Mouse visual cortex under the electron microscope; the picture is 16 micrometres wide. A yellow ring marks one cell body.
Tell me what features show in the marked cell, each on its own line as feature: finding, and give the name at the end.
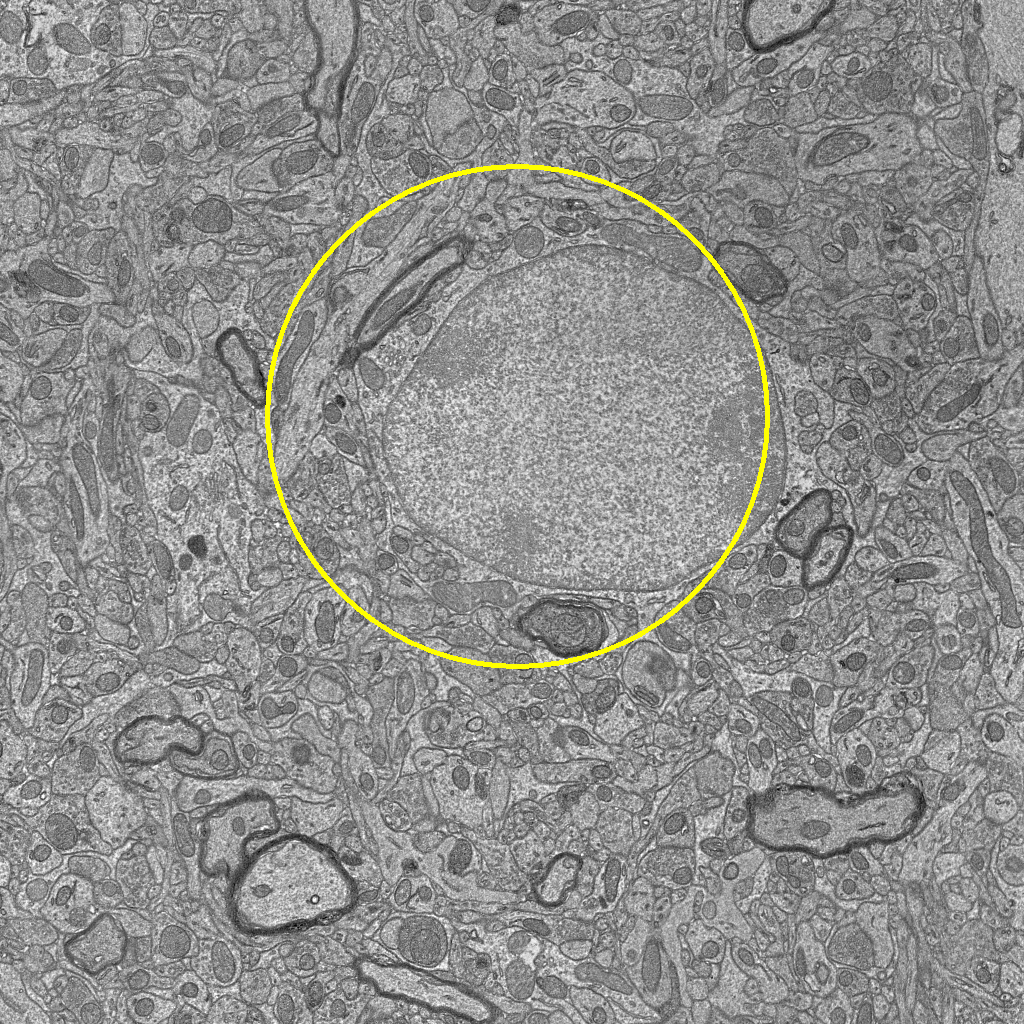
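Outline: whole nucleus lies within the picture
Envelope: smooth, no deep infoldings
Chromatin: pale, finely granular, a few faint darker patches
Nucleolus: no distinct dense one seen
Name: astrocyte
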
